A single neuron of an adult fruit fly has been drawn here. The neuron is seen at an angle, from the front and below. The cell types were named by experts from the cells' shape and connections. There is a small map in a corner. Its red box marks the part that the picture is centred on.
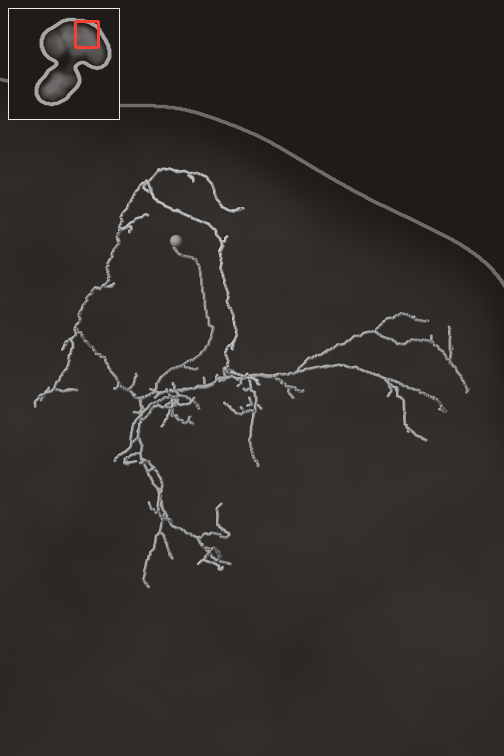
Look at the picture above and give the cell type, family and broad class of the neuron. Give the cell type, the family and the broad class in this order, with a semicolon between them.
CL168; hemilineage CLp1; central-brain intrinsic neuron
